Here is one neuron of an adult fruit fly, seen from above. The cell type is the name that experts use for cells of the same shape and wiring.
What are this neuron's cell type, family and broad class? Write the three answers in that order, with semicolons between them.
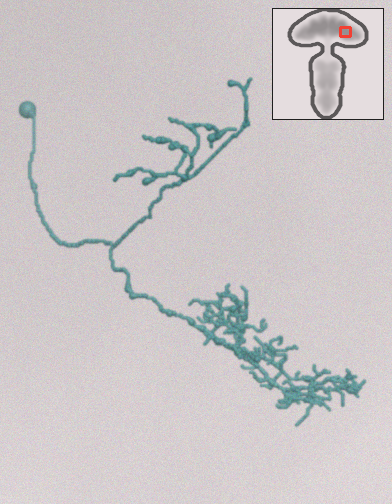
LC15; LC; visual projection neuron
